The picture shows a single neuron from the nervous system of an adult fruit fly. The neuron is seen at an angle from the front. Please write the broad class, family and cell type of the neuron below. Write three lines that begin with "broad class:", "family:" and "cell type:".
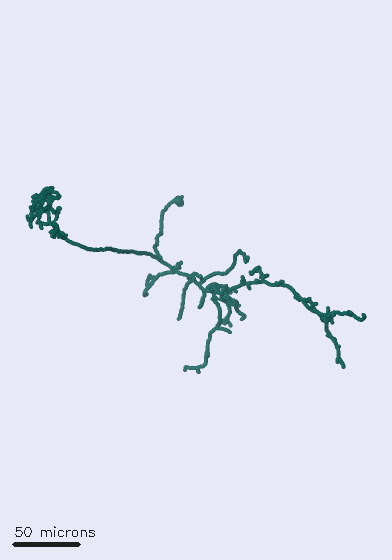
broad class: central-brain intrinsic neuron
family: hemilineage DL1_ventral
cell type: AOTU050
